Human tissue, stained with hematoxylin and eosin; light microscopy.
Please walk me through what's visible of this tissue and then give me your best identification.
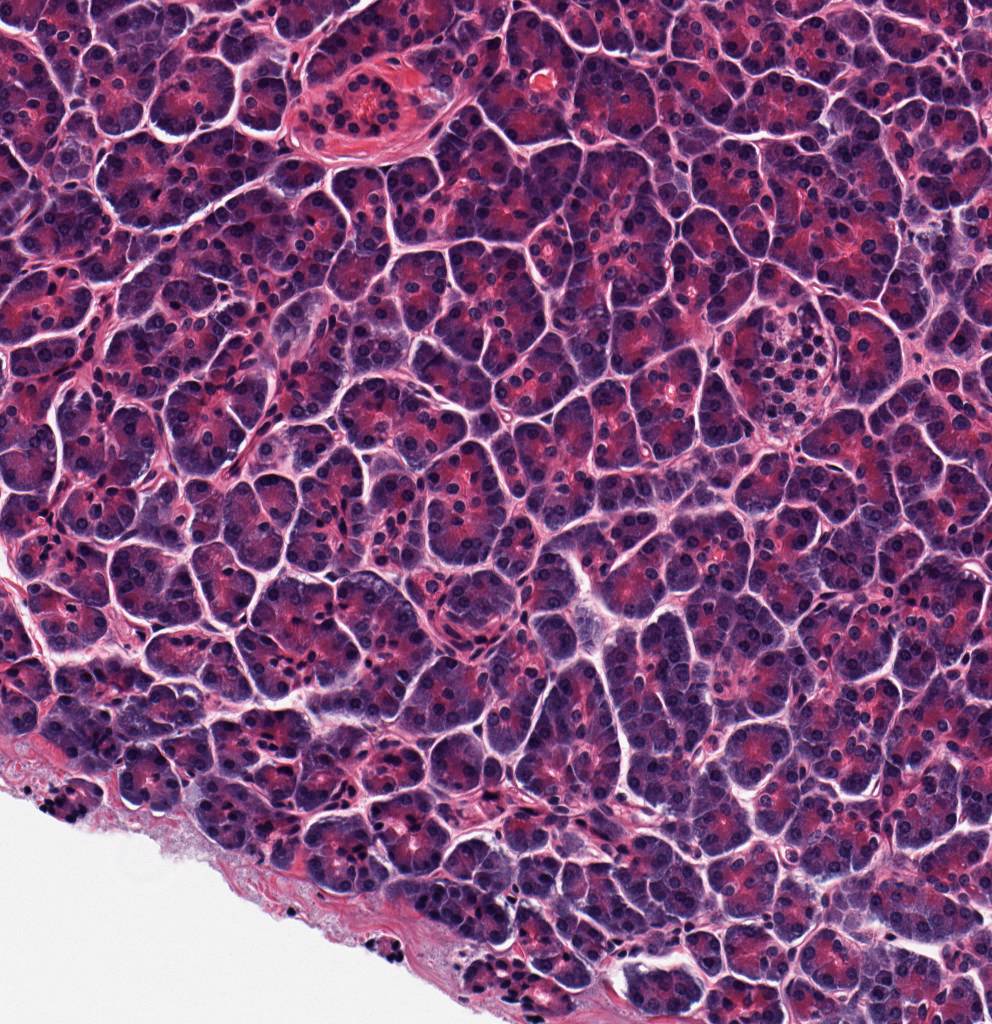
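Acinar cells show dark purple cytoplasm basally and pink granular cytoplasm toward the acinar centre. Their round nuclei lie toward each acinus's outer edge. Right of centre lies a rounded cell cluster staining paler than surrounding acini. At the lower left, the tissue ends in a thin pink fibrous layer bordering empty white space. This is pancreas.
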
